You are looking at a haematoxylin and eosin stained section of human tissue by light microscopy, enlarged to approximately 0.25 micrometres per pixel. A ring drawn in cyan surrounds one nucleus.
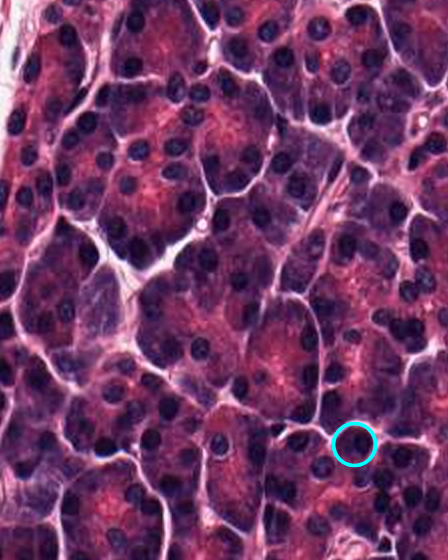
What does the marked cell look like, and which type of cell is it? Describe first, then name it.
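The nucleus is round and dark, about the same size as the nuclei of the neighbouring cells. The nucleus sits at the edge of the cell, pressed against a thin pale strand that separates this group of cells from the next. The cell lies at the border of a tightly packed group of similar cells, along the pale strand. Type of cell: pancreatic acinar cell.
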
